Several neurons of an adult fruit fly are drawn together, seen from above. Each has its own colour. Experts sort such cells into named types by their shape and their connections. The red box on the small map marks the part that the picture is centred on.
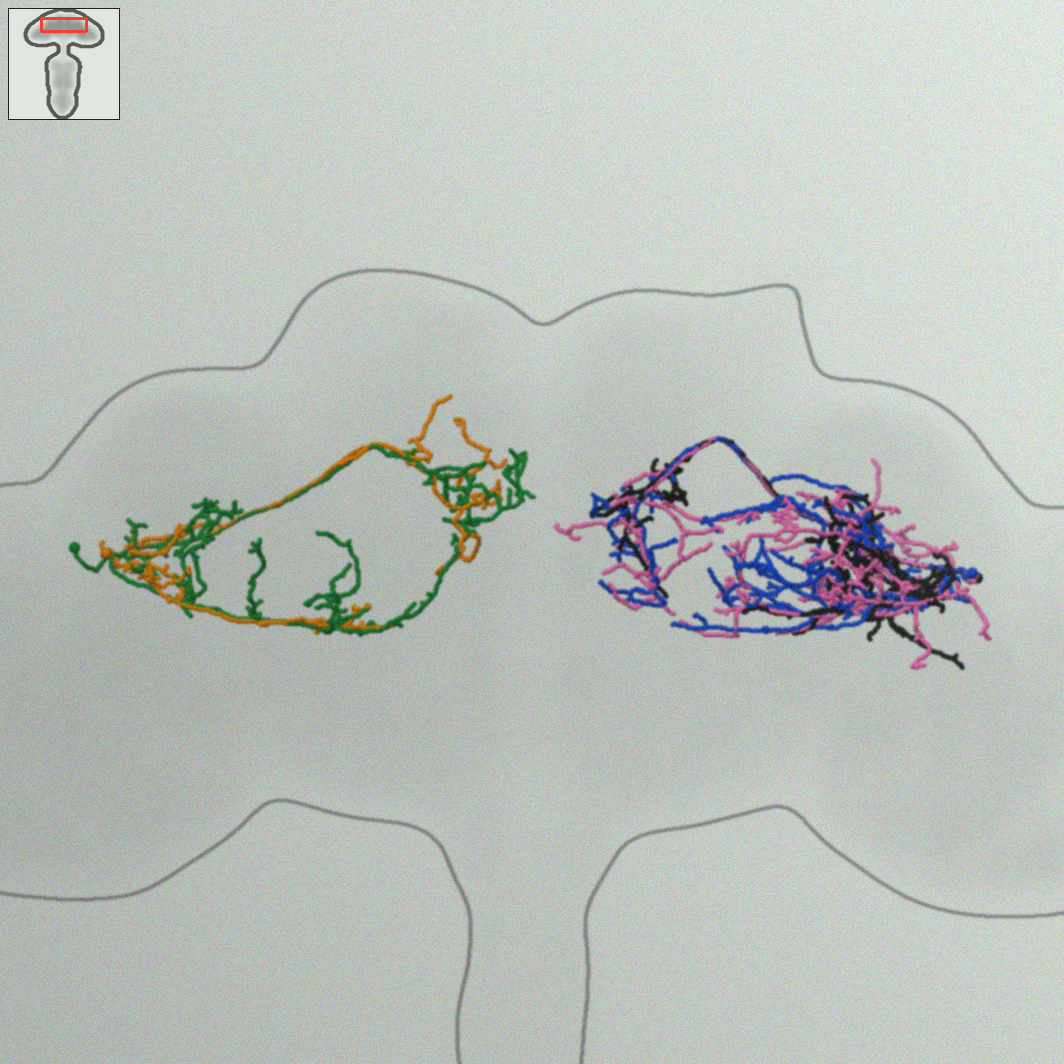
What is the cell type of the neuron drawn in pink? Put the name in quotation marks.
"CB3357"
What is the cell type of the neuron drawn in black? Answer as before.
"SLP128"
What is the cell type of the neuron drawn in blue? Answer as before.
"CB3507"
